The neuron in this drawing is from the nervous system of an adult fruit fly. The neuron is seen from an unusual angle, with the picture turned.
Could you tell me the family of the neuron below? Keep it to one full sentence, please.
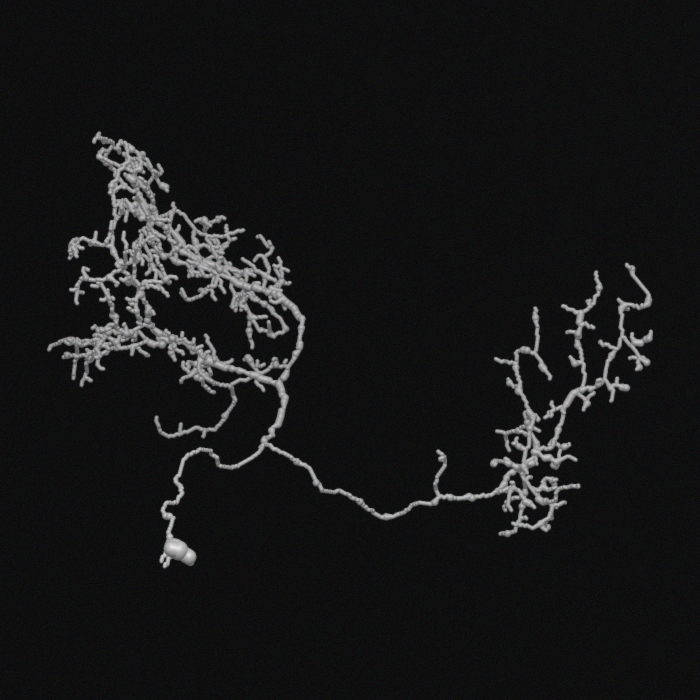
Under the family hemilineage DM4_dorsal is grouped this neuron.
